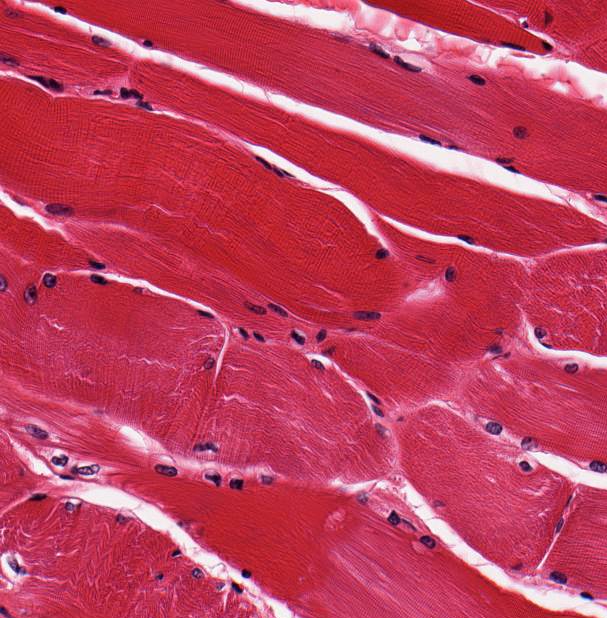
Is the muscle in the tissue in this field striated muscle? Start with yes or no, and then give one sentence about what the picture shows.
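Yes. The fibre cytoplasm shows fine transverse cross-striations.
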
